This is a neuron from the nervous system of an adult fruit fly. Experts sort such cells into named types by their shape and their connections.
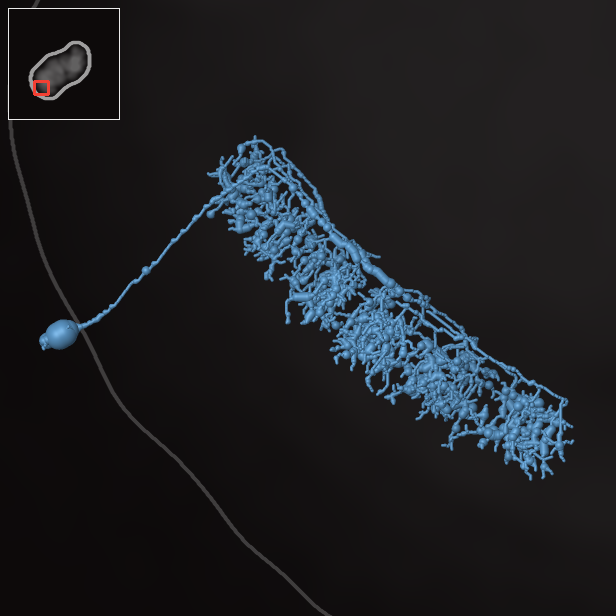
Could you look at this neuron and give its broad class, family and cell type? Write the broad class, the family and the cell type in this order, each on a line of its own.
optic-lobe intrinsic neuron
Pm
Pm3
